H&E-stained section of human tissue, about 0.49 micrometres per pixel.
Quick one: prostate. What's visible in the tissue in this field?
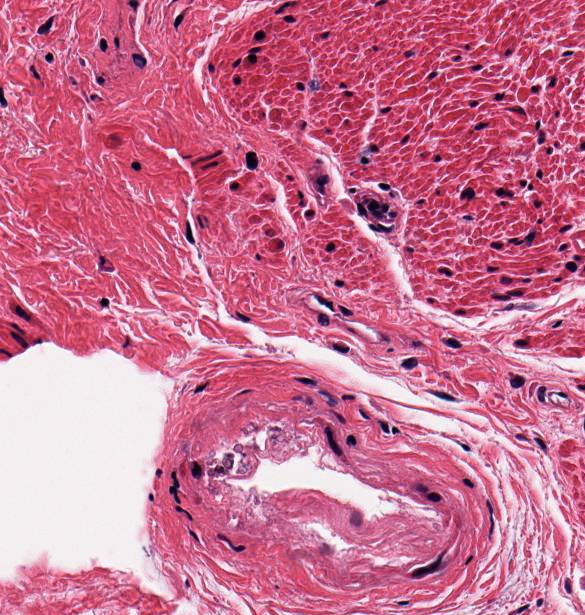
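Upper right: a smooth muscle bundle cut across, with many small rounded pink profiles and scattered dark nuclei. Upper left: pink fibres in wavy bundles, cut longitudinally. Lower centre: a thick-walled vessel, its concentric layers holding elongated nuclei that run around the lumen. No fat cells.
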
